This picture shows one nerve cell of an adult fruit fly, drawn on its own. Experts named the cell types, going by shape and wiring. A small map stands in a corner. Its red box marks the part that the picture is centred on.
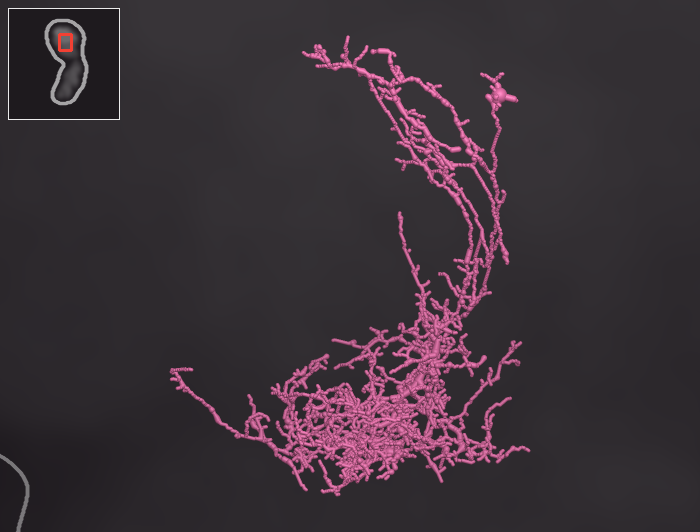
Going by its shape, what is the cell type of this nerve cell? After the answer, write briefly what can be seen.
It is of cell type WED007. This is a central-brain intrinsic neuron. The cell body is at the upper right of the picture. The picture shows more than a hundred branch ends.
